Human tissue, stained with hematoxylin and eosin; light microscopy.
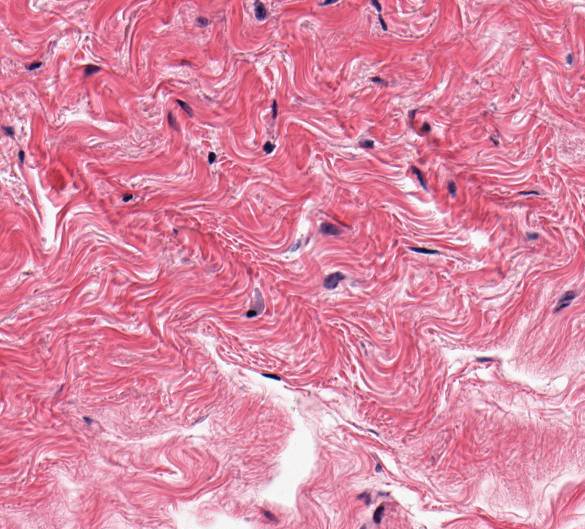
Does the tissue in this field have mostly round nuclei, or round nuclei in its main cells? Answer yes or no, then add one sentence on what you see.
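No. Most nuclei are elongated and spindle-shaped.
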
